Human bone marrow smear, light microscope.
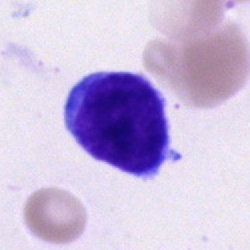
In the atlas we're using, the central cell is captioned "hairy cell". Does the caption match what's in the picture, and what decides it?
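Look first at how much of this central cell the nucleus takes up: nearly all of it, which leaves very little room for cytoplasm.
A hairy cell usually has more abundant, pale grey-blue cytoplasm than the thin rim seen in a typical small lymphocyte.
So hairy cell doesn't fit here; this is a lymphocyte. No granules are visible in the cytoplasm, and on its own that would not count against a hairy cell.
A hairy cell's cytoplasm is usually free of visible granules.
No vacuoles are seen in the cell either. A small blue bleb projects from its lower right edge, and a single separate red cell lies at the lower left of the picture.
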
